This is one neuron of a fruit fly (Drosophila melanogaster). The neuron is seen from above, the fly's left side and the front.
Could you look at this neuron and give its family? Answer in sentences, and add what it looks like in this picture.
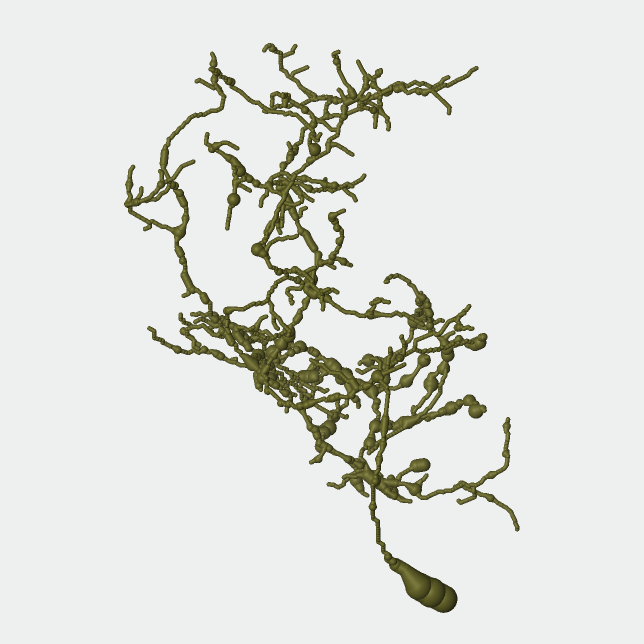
Its family is hemilineage AOTUv1_medial. It is a central-brain intrinsic neuron. The picture shows dozens of branch ends. In this view it is taller than it is wide.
